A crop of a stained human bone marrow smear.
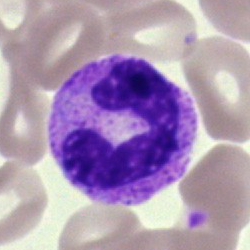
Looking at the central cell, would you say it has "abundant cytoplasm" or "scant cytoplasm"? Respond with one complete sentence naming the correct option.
Its nucleus is set within plentiful cytoplasm.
